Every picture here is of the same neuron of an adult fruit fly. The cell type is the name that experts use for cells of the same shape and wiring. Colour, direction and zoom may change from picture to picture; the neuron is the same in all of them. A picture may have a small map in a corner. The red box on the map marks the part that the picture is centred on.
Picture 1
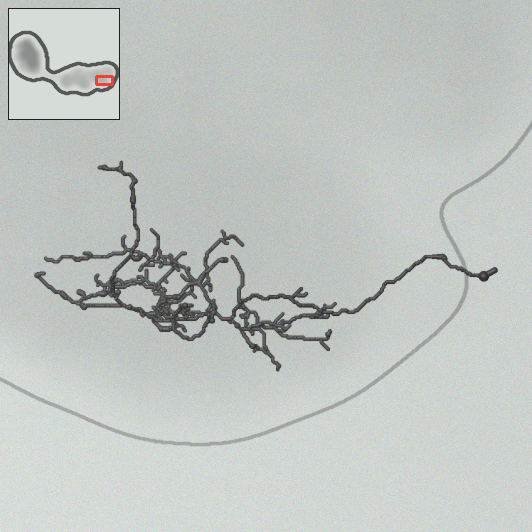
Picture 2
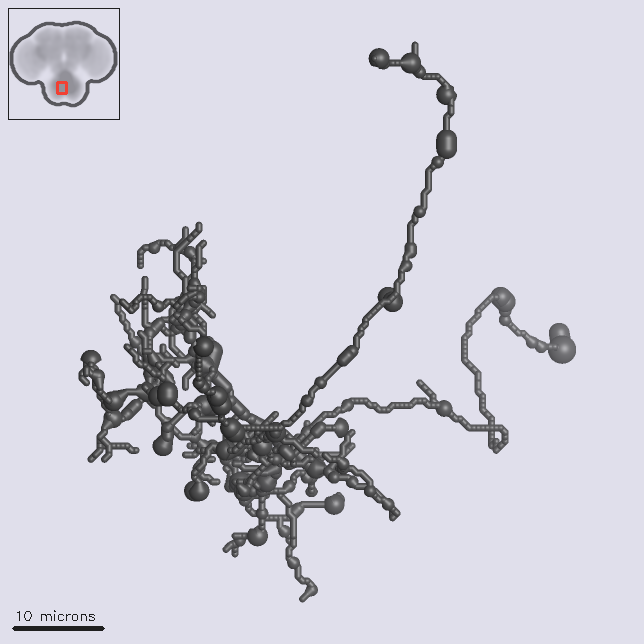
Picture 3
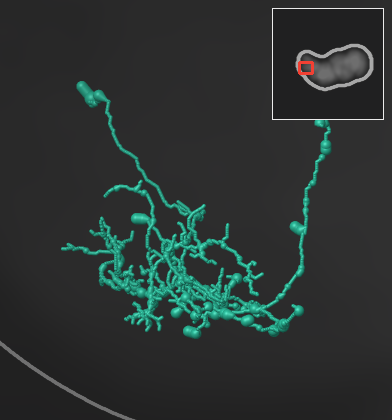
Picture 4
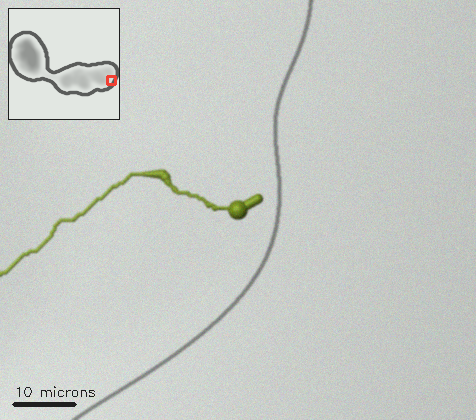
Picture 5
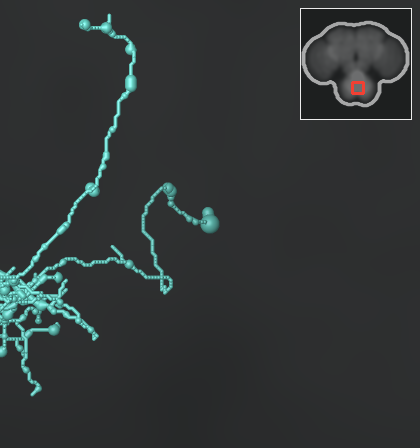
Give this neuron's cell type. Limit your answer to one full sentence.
The cell type that fits this neuron is IN01B068.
